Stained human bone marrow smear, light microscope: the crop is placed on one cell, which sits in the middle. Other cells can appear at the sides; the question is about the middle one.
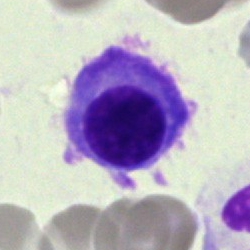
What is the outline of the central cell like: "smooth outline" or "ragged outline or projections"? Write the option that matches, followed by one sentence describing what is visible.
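Ragged outline or projections. Small pale purple blebs and tags project from the cell margin all around.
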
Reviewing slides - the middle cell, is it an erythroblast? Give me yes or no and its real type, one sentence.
No, the middle cell is not an erythroblast, it being a plasma cell.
